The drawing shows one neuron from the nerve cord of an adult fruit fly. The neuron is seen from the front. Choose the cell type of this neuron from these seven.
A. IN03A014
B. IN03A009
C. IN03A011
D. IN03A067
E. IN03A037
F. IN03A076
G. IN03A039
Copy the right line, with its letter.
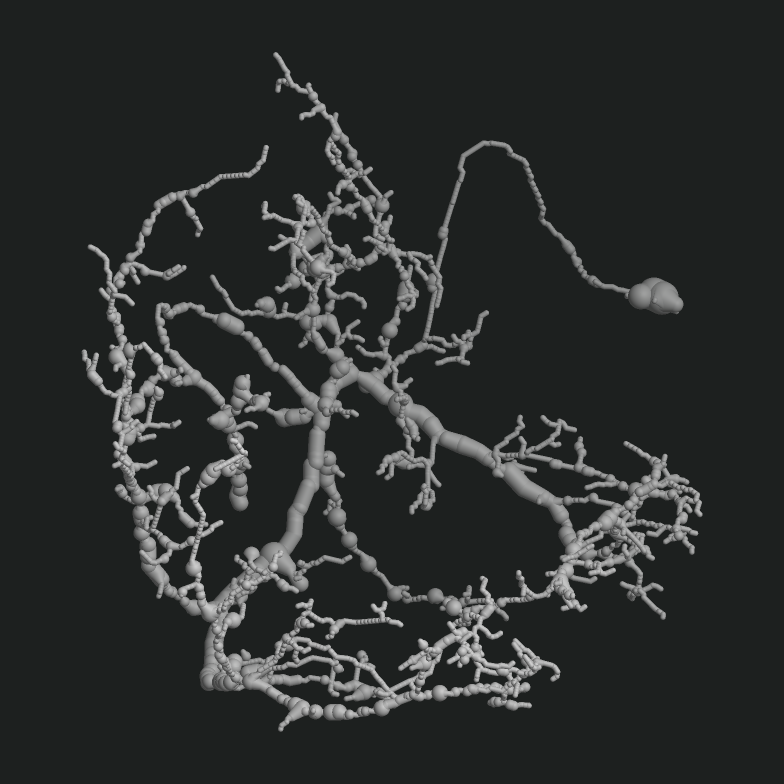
G. IN03A039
